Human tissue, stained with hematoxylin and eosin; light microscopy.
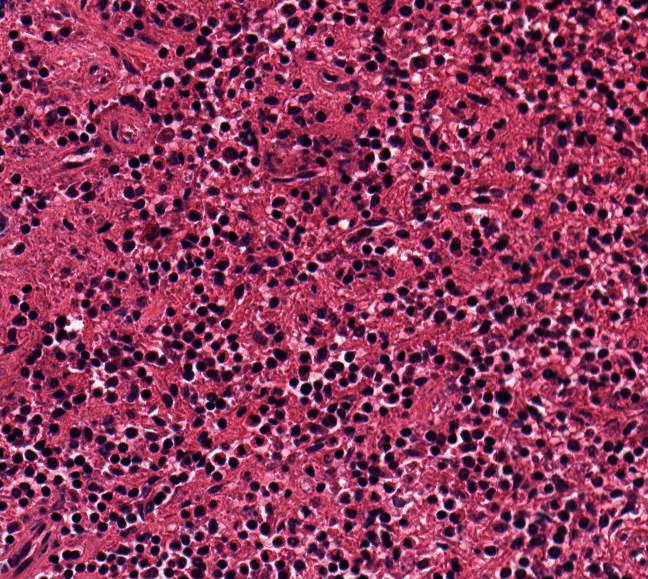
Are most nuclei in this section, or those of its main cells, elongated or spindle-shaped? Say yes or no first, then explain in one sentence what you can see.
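No. Most cells have small, round, darkly stained nuclei.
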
